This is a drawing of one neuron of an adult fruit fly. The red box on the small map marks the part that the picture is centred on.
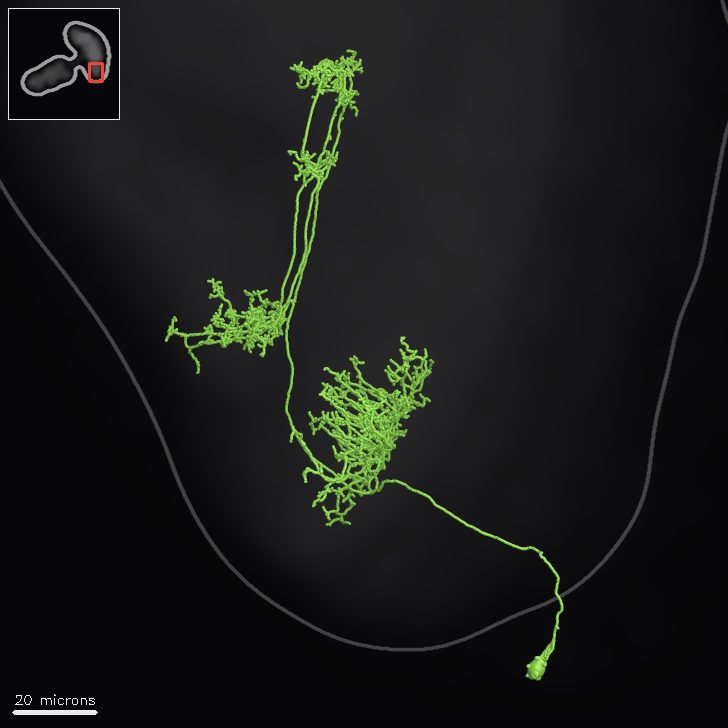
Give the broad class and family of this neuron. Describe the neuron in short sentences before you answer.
Its cell body lies at the lower right of the picture. By the scale bar it is about 150 microns tall in this view. The picture shows dozens of branch ends. This is an optic-lobe intrinsic neuron. Its family is TmY.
